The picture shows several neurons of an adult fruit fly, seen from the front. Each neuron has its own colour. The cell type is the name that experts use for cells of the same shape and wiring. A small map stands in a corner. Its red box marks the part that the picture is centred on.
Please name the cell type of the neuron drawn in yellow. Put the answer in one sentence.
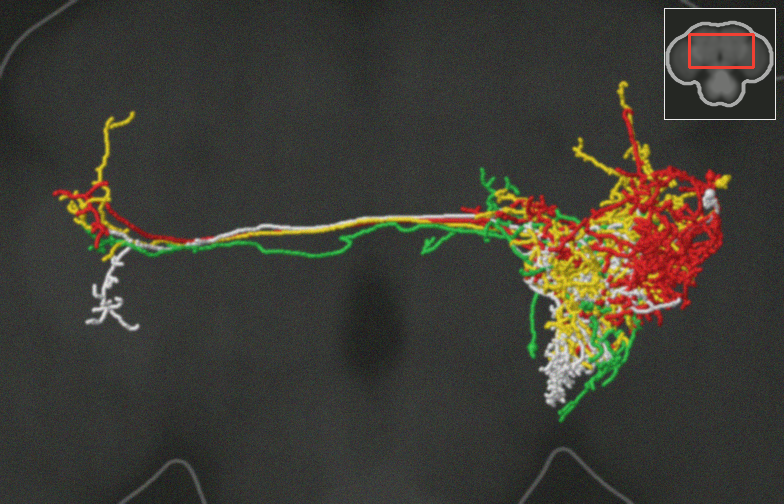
The cell type is AVLP259.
